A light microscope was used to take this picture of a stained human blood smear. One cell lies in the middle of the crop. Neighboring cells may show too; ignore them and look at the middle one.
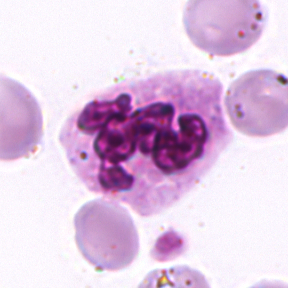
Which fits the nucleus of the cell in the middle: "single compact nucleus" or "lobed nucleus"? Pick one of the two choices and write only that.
Lobed nucleus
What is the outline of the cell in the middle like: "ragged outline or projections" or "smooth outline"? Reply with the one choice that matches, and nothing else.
Smooth outline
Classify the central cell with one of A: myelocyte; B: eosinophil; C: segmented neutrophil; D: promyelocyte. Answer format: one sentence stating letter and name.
The correct choice is option C, which identifies the middle cell as a segmented neutrophil.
